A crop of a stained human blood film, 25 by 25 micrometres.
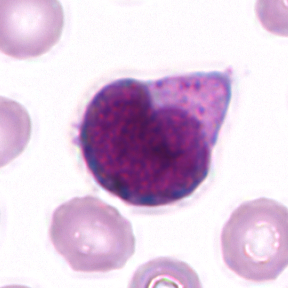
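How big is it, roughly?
About 2 times as wide as the red cell lying whole in the picture; the nucleus, about 12 by 10 micrometres, takes up about 70% of the cell's area and sits toward the lower left.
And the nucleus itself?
Folded, with a deep notch in its upper edge, and the chromatin is finely stippled rather than coarsely clumped.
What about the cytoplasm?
Pale lilac-pink, with sparse fine purple granules scattered through it.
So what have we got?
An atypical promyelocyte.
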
